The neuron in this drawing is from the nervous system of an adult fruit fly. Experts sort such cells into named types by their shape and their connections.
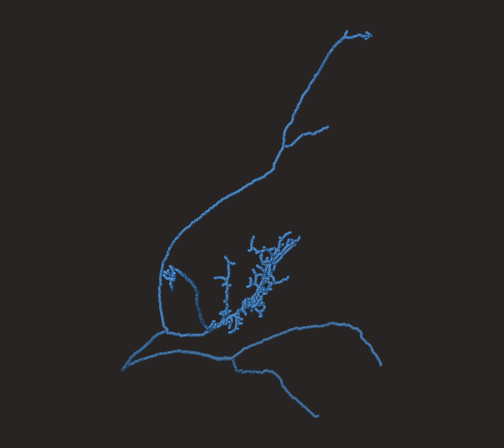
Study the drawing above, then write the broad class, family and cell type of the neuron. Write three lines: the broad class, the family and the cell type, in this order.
nerve-cord intrinsic neuron
hemilineage 18B
IN18B038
